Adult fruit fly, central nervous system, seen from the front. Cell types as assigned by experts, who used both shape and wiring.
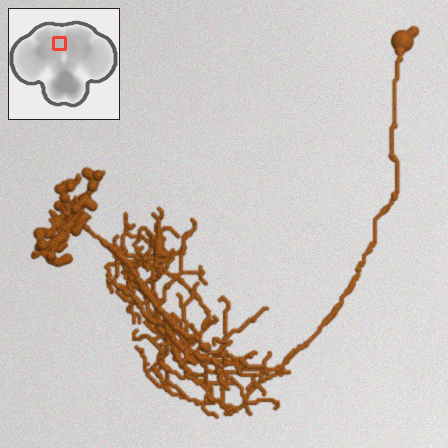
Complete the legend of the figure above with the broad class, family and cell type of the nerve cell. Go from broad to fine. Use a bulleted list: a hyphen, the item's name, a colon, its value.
- broad class: central-brain intrinsic neuron
- family: class CX
- cell type: FR1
